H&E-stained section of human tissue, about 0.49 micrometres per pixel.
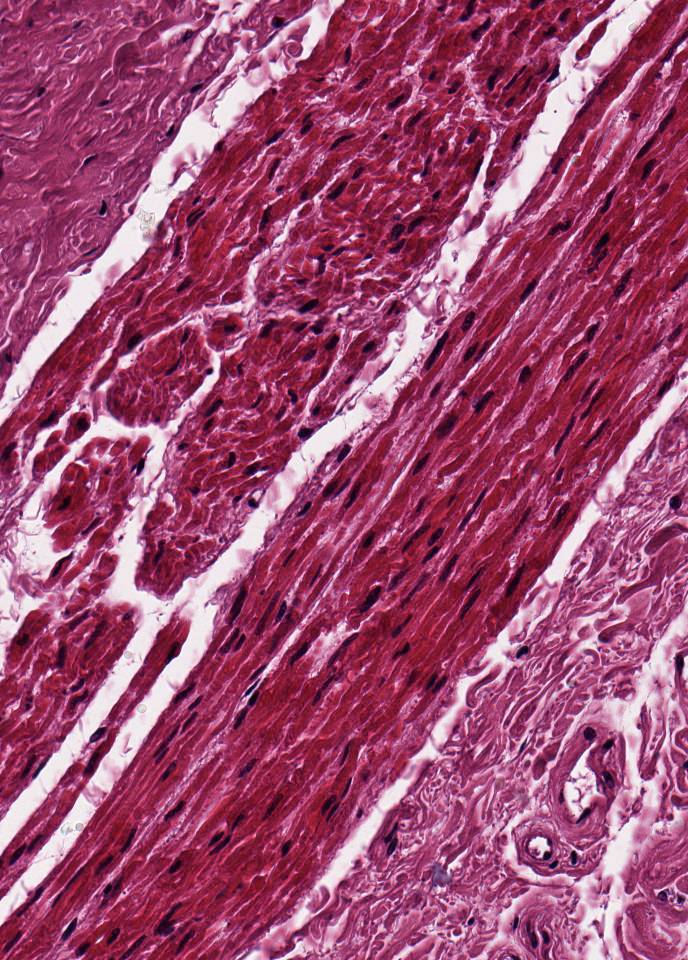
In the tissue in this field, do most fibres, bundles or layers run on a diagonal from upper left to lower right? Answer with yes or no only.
No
